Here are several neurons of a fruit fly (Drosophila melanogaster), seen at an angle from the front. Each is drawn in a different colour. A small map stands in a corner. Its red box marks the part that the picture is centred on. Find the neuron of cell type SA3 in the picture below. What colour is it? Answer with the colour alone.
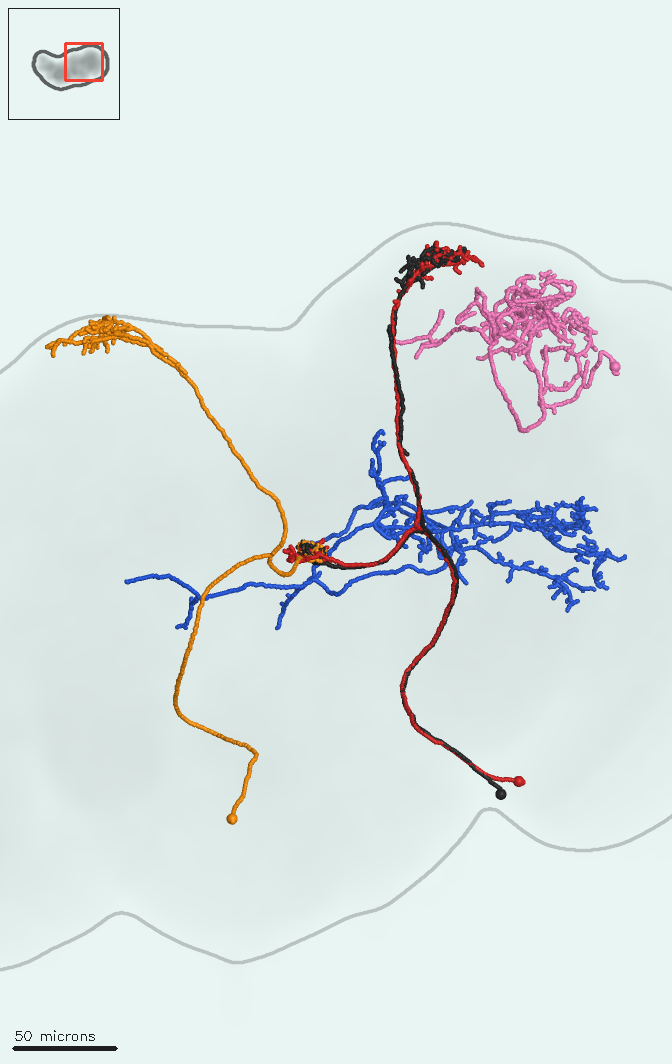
red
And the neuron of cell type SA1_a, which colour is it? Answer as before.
black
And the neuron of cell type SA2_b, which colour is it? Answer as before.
orange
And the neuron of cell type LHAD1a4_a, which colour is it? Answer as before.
pink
